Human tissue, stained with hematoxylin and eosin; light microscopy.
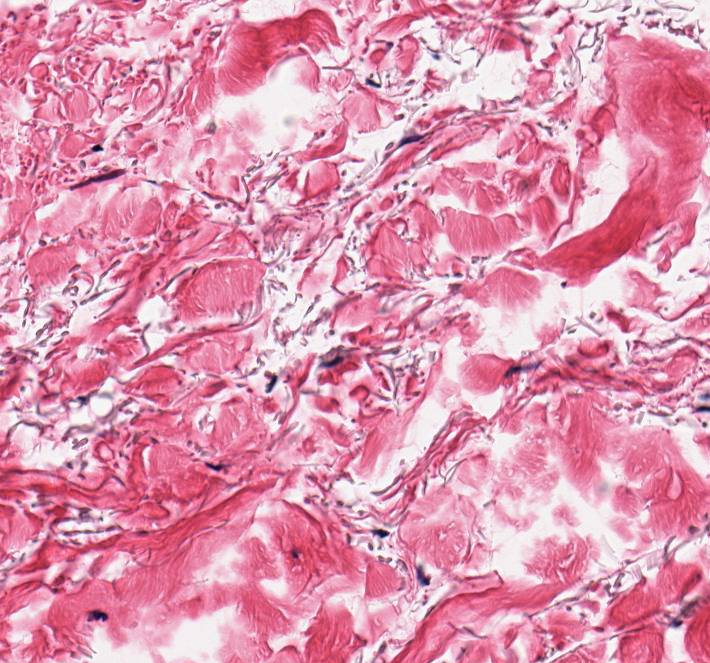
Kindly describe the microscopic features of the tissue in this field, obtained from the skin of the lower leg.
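Field entirely irregular pink fibrous bundles, cut in many orientations; no prevailing direction. Bundles strongly pink-red with eosin. Between bundles, a loose network of fine, thin, wavy fibres. Nuclei sparse: a few small, dark, elongated shapes scattered between bundles.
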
